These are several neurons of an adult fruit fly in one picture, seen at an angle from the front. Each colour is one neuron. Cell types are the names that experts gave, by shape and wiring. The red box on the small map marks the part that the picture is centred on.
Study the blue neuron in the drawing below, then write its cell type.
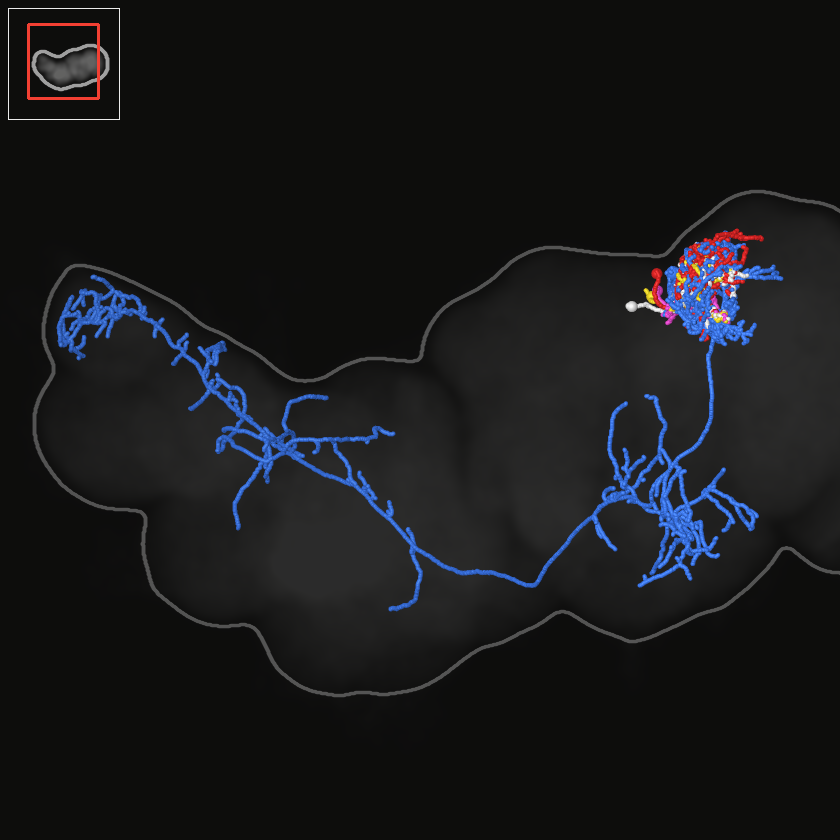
DNp48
